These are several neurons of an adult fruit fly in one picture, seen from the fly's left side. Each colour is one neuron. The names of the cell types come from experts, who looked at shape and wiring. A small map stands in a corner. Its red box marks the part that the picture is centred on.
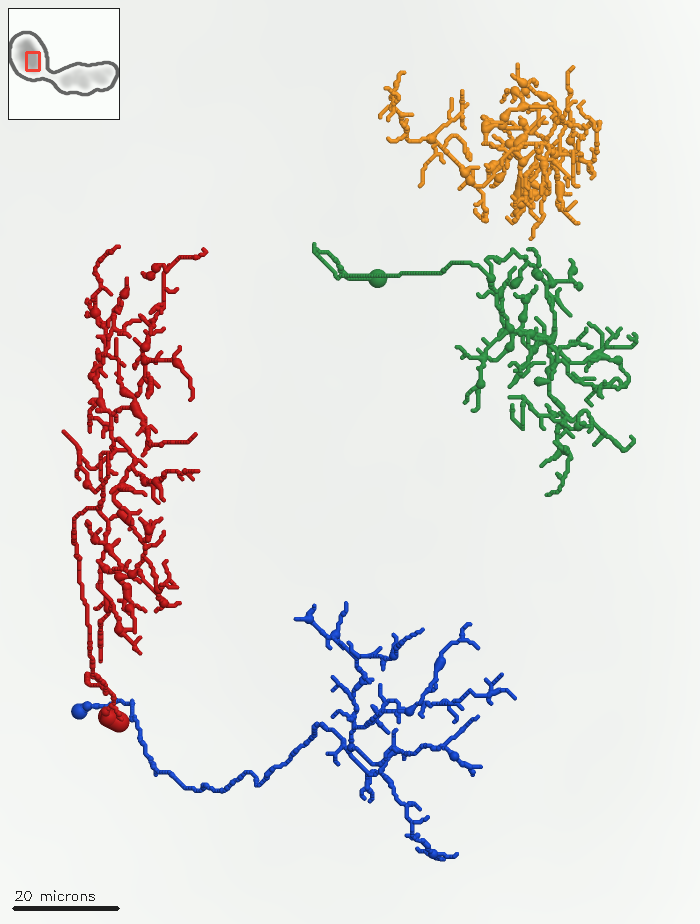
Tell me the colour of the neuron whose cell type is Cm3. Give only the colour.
orange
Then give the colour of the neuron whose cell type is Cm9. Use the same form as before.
green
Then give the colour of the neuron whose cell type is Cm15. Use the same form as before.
blue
